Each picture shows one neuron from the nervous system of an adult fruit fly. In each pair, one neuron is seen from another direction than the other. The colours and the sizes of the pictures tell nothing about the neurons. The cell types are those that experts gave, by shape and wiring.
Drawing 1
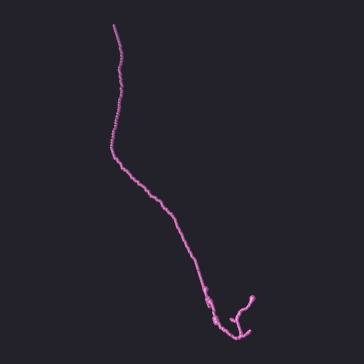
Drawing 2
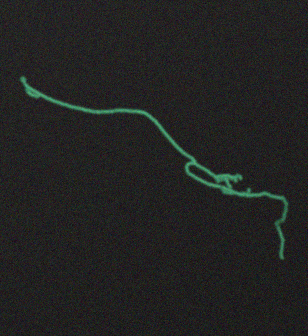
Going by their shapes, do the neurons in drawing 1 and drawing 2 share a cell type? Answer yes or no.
yes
